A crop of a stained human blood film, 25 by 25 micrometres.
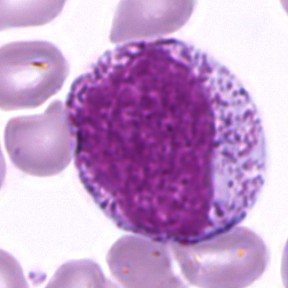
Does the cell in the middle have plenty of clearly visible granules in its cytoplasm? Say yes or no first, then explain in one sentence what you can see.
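Yes. Many small dark purple granules are scattered through the cytoplasm.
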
